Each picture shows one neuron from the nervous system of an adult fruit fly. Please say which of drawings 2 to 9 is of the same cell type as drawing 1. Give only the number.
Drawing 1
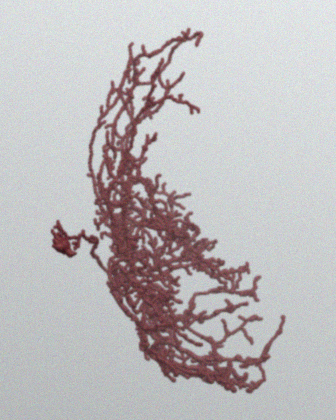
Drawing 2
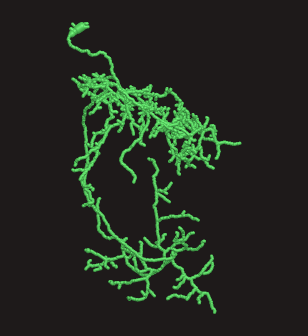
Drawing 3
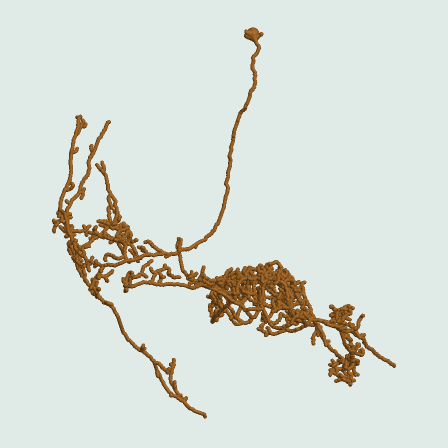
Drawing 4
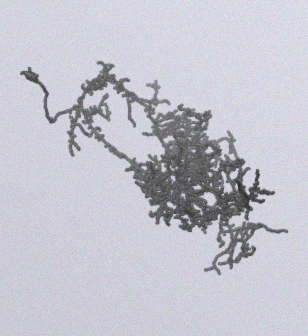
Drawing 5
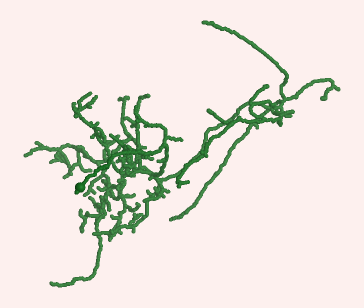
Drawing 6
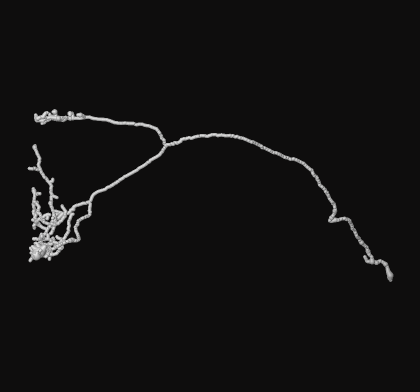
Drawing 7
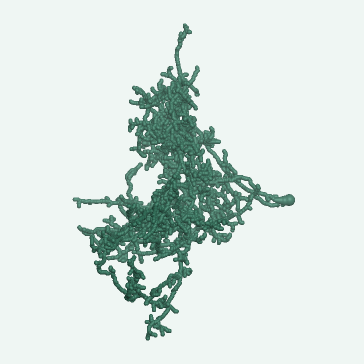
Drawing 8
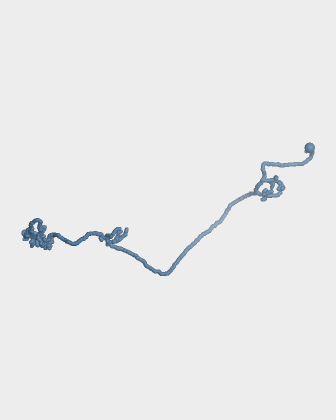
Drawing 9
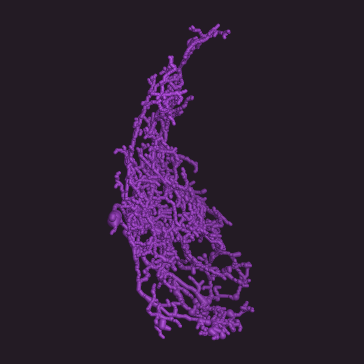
9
